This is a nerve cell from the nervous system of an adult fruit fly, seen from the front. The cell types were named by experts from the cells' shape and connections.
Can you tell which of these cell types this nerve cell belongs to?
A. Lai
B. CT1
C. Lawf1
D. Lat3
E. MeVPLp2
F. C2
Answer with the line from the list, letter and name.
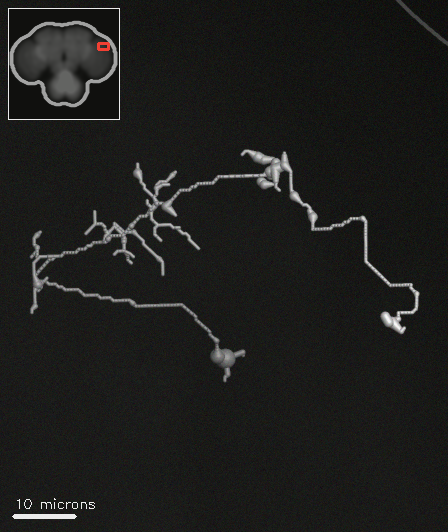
F. C2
